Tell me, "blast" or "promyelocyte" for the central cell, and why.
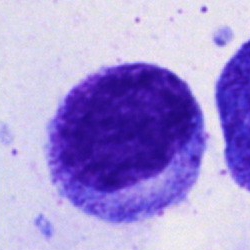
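Promyelocyte. Deciding point: fine reddish-purple granules lie scattered through the cytoplasm.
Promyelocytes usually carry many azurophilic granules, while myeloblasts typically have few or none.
Cytoplasm pale blue, forming a crescent that is widest along the lower side of the cell. Chromatin deep purple throughout the nucleus.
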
